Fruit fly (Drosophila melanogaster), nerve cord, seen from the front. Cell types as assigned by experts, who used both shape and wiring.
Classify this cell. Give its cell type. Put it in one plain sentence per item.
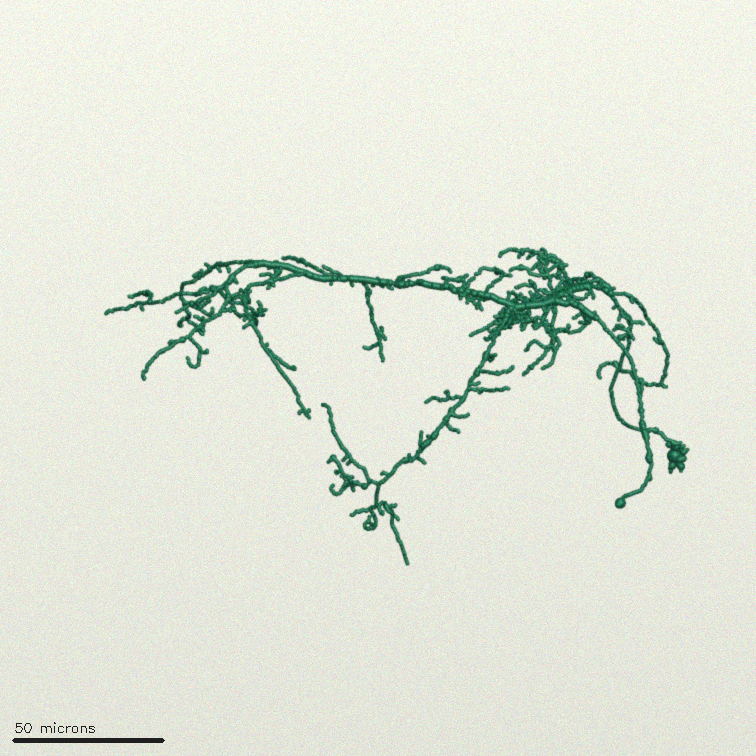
The cell type is EN21X001.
